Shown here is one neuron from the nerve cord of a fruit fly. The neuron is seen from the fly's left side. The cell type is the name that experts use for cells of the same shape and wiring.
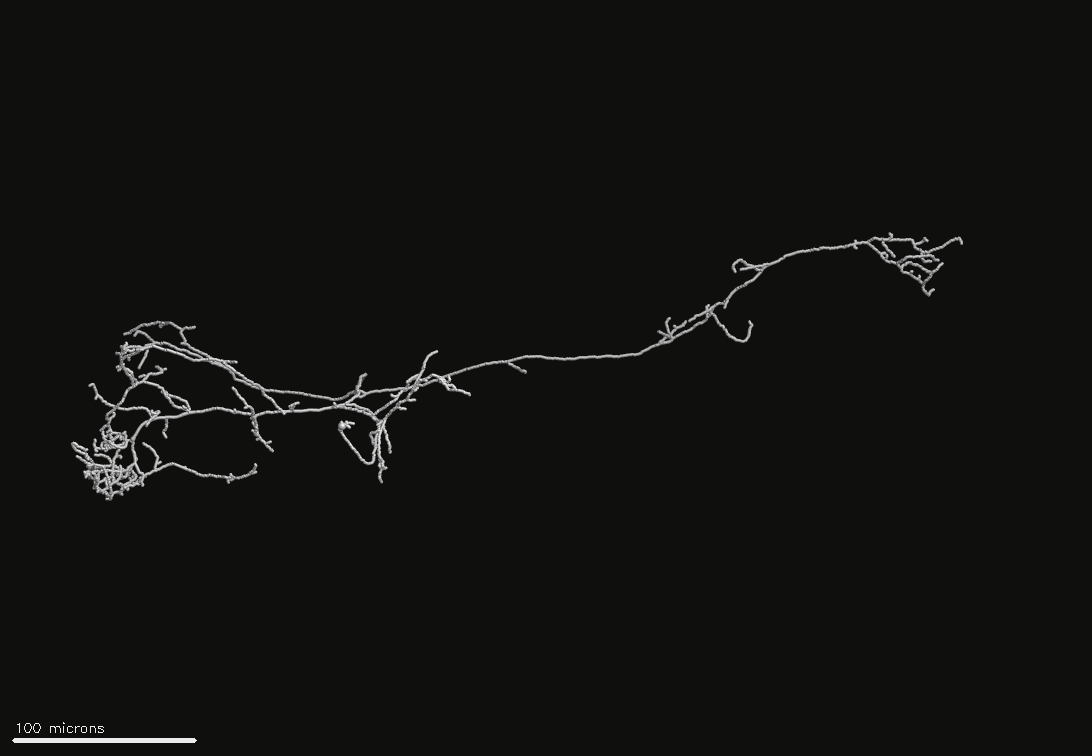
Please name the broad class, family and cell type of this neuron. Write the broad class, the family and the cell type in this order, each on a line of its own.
nerve-cord intrinsic neuron
hemilineage 08B
IN08B062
